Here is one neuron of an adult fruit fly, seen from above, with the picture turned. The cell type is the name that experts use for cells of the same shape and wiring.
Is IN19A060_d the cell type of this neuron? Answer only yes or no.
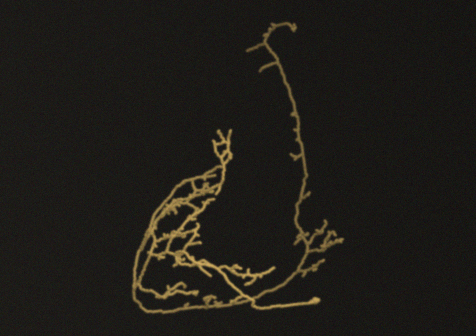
no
